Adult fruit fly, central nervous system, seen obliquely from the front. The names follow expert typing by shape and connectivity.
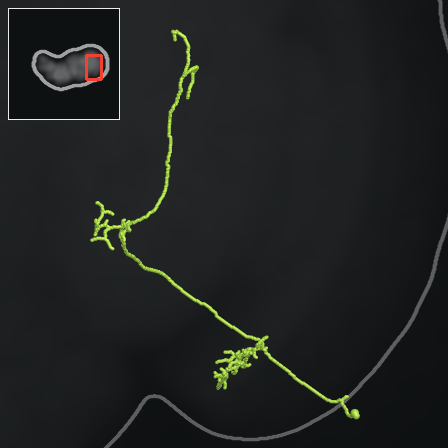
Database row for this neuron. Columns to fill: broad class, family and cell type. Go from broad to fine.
visual projection neuron; MeTu; MeTu4f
